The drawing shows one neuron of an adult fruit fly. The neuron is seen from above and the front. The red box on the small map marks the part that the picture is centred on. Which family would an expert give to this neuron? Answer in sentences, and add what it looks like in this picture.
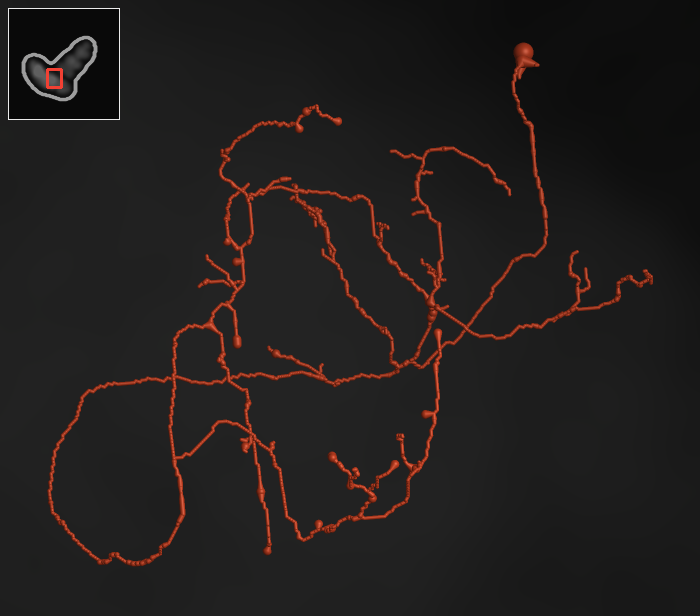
Its family is hemilineage DL1_ventral. Its broad class is central-brain intrinsic neuron. Its cell body lies at the upper right of the picture. The picture shows dozens of branch ends.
